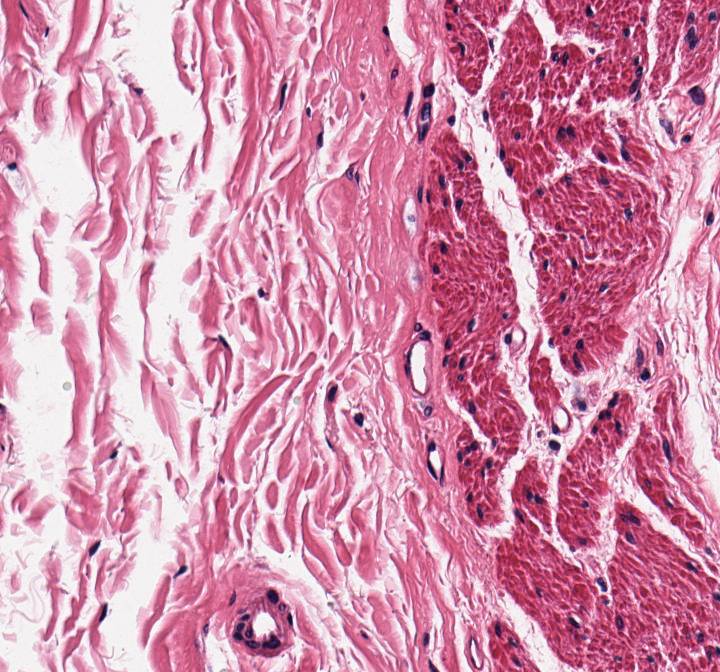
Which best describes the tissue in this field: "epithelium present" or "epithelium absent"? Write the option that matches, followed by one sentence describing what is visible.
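Epithelium absent. No epithelium is present anywhere in the field.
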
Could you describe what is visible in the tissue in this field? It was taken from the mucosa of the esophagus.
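Densely stained smooth muscle bundles occupy the right; collagenous connective tissue fills the left and centre. The muscle forms irregular bundles parted by narrow pale clefts and stains a deeper red than the surrounding collagen. Collagen bundles on the left are wavy, running roughly top to bottom.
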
